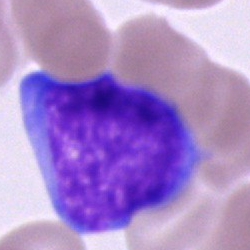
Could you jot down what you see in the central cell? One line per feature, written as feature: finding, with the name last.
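Nucleus: fills most of the cell
Chromatin: mottled, many small pale spots
Cytoplasm: scant rim, widest along the left edge
Outline: small pointed projection from the right edge
Name: blast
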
